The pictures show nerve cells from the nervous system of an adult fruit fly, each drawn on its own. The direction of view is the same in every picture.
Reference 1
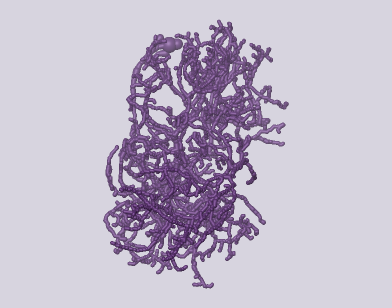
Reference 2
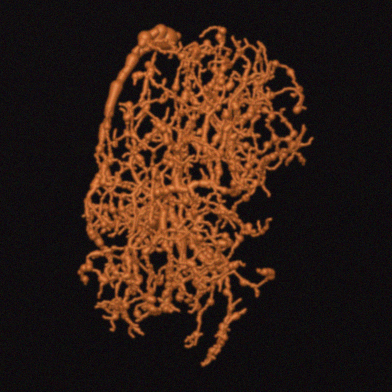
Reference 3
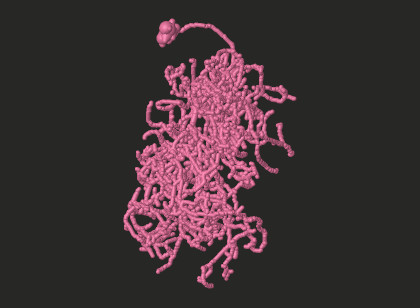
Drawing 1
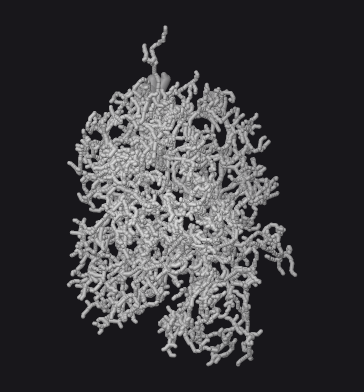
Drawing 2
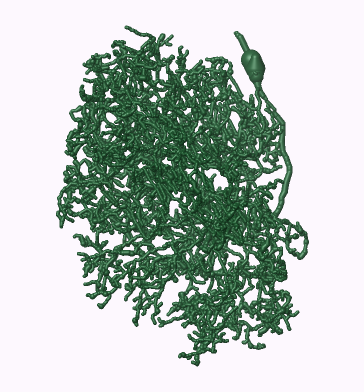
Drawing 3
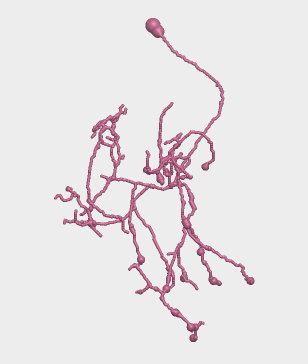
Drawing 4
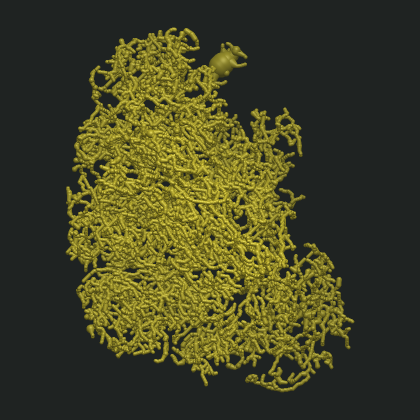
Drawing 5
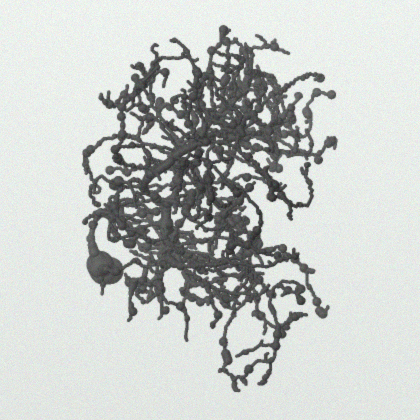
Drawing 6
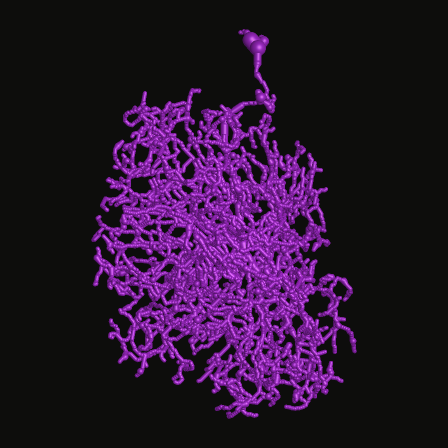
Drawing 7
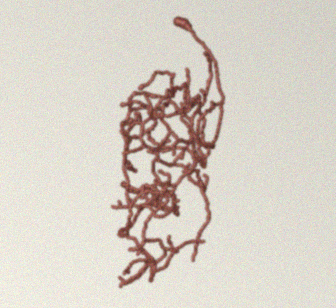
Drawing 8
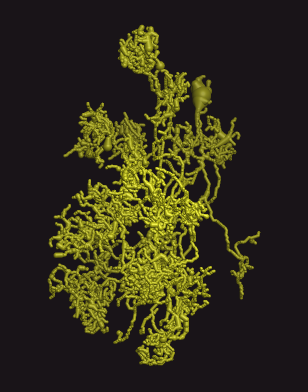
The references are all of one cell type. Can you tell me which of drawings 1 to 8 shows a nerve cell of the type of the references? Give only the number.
5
